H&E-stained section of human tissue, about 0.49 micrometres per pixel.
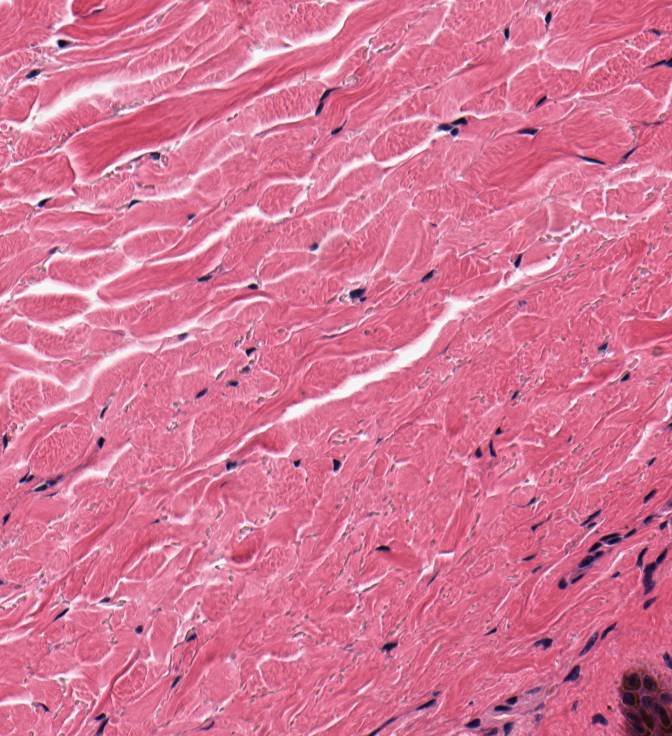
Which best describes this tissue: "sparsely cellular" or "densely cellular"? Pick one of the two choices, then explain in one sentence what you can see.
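Sparsely cellular. Nuclei are sparse and set well apart among the fibres across most of the field.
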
